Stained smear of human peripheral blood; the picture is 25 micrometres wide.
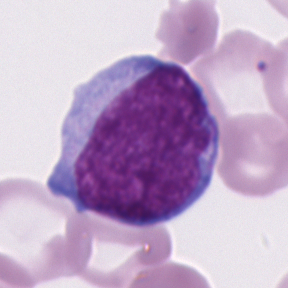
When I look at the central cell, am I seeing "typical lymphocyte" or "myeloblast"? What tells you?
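This is a myeloblast, not a typical lymphocyte.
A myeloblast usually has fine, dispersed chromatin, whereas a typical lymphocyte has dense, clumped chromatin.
Here the chromatin is finely granular and fairly even, without coarse dark clumps, and this decides it. The cell is about 15 micrometres across, its nucleus, off-centre toward the right, filling about 70% of its area. Blue cytoplasm forms a broad crescent on the upper-left side, where the cell border is slightly uneven.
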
